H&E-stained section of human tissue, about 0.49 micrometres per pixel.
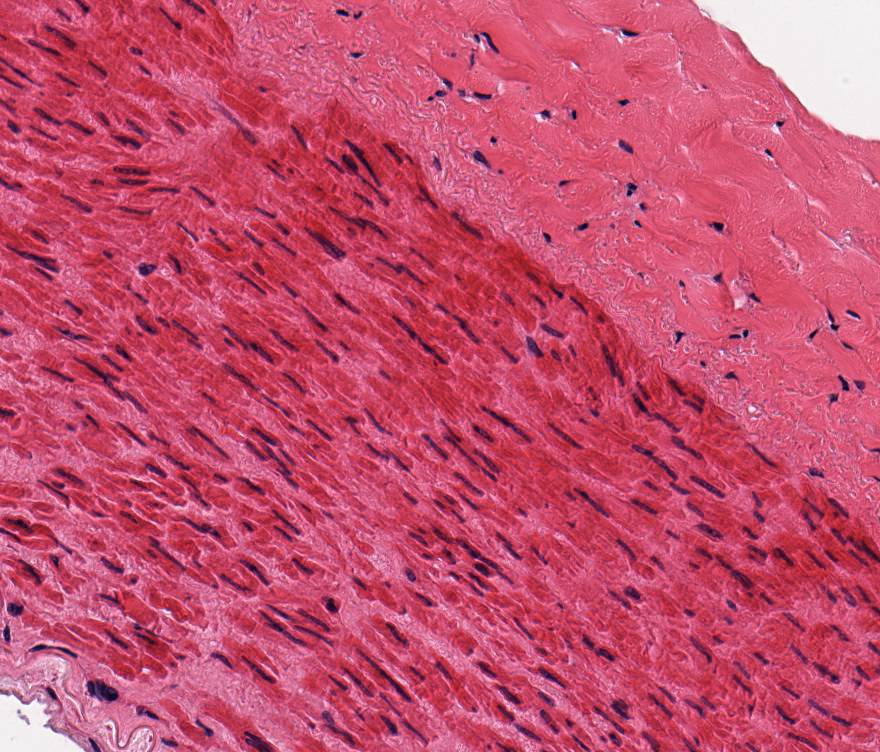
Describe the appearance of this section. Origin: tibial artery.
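Layout first: a broad band of smooth muscle occupies the left and lower field, with paler connective tissue at upper right. Next, that connective tissue: paler pink, wavy collagen with sparse small dark nuclei. Then the boundary between them: it runs diagonally from upper centre toward the right edge. Last, fat cells: none anywhere.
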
